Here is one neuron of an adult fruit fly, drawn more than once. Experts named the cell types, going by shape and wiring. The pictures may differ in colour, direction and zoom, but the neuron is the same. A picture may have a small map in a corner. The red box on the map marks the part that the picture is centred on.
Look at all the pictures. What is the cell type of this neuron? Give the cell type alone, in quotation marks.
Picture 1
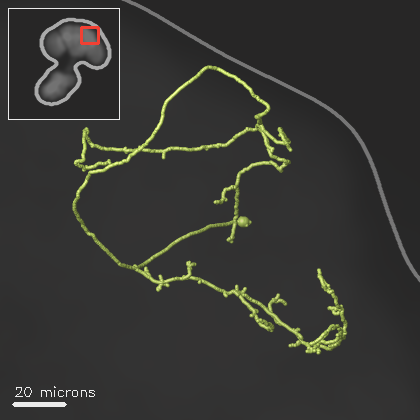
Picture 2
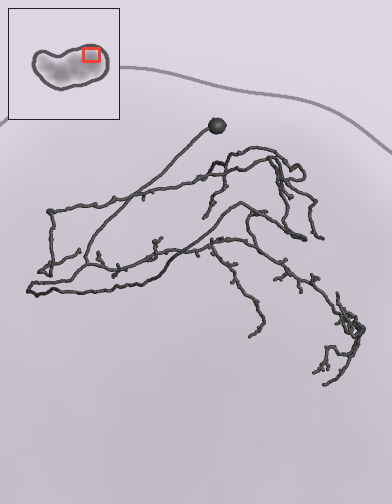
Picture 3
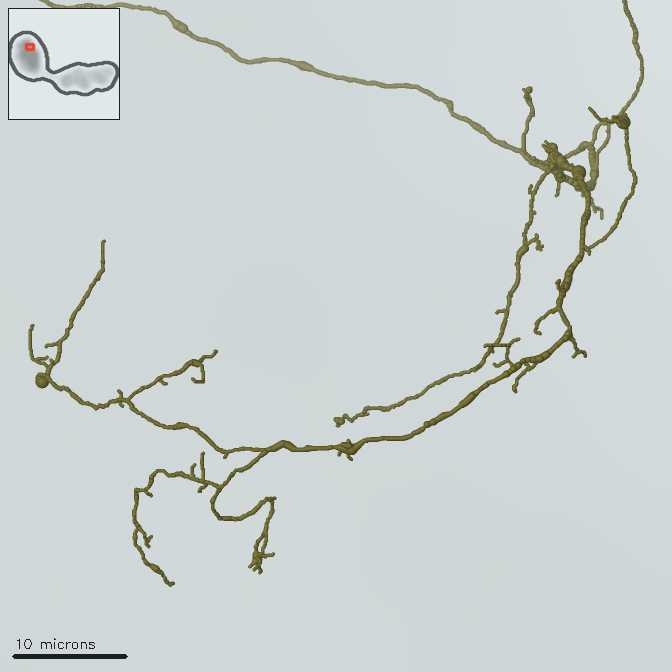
"LHPV5b1"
